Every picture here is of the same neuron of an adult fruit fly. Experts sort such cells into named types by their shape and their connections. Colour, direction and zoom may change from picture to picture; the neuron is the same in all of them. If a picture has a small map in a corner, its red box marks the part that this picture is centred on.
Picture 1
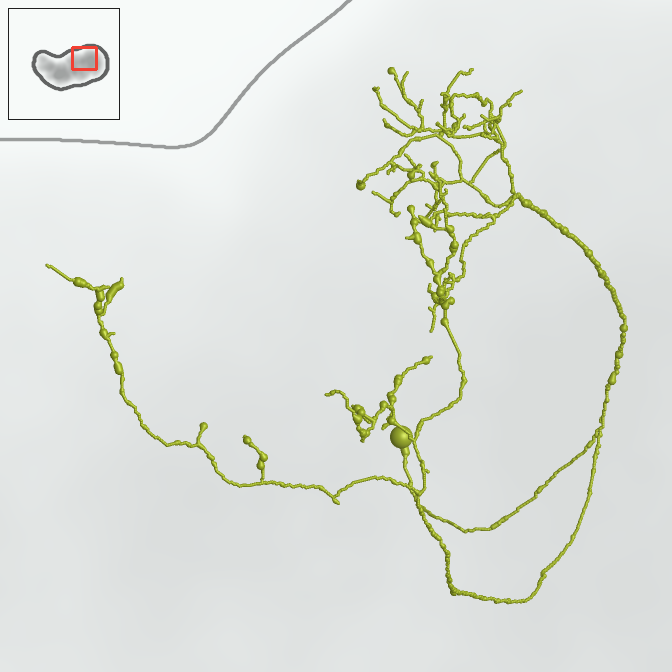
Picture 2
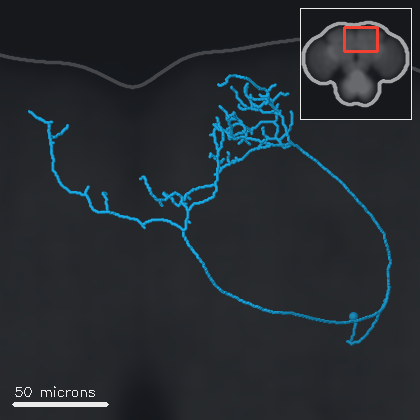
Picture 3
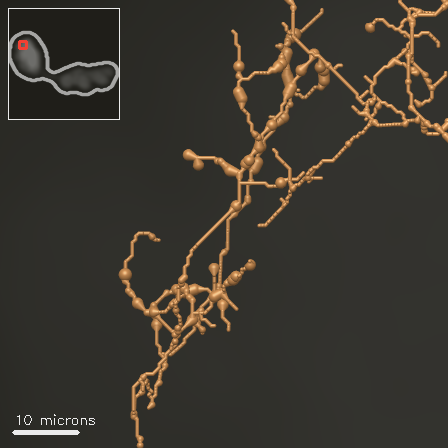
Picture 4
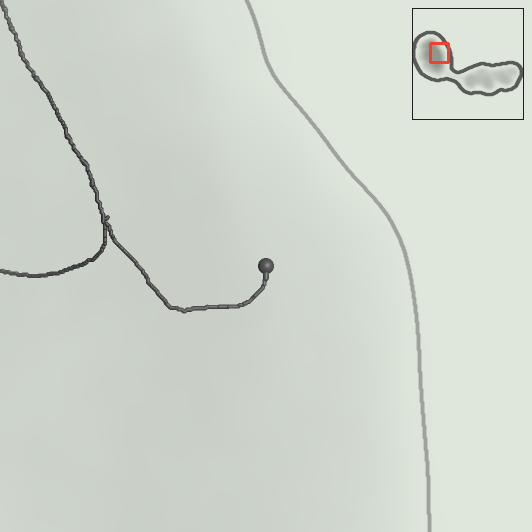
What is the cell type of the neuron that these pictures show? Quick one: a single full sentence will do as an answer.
This neuron is assigned to the cell type SMP565.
